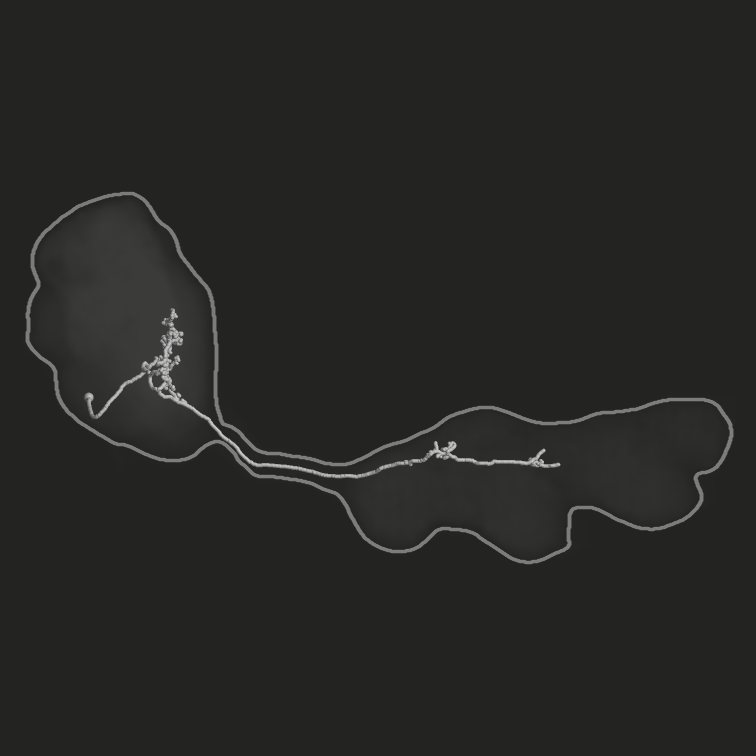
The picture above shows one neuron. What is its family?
hemilineage MD3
